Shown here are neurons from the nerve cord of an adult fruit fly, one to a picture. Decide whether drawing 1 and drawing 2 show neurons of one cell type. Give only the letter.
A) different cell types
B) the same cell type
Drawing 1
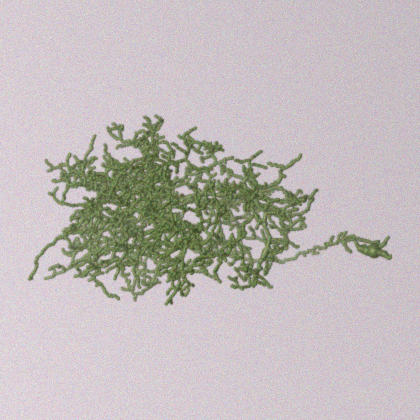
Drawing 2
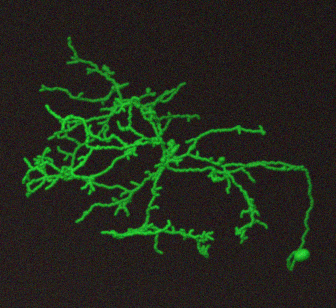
A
